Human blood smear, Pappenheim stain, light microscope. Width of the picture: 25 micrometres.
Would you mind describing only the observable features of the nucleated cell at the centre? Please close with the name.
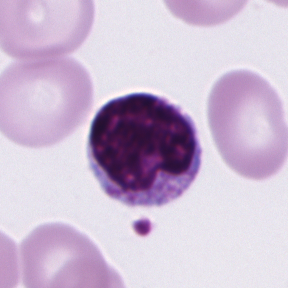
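Observe the round outline of this cell. Its nucleus carries a shallow notch along the lower edge. The cytoplasm appears mostly as a crescent beneath the nucleus and holds fine pinkish-purple granules. This is a large granular lymphocyte.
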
